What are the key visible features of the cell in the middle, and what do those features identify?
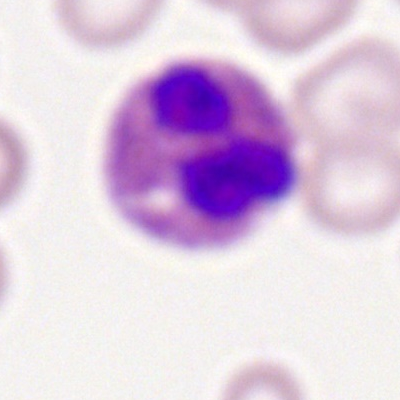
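Two lobes divide the nucleus, and the lower lobe reaches the right edge of the cell. Plentiful pinkish-lilac cytoplasm surrounds it, with a small, clear, pale spot at the lower left. This cell is an eosinophil.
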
